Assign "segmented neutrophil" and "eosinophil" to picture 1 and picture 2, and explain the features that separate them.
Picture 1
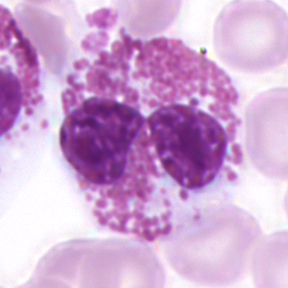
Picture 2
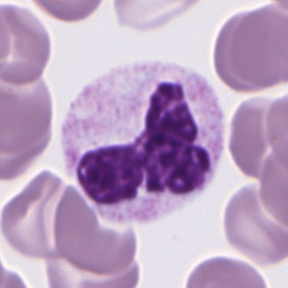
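First, identity: picture 1 is the eosinophil, picture 2 the segmented neutrophil. Granules: picture 1's cytoplasm is packed with coarse, round, reddish-pink granules of fairly even size, pale and almost colourless between them, while picture 2's pale pink cytoplasm holds fine, evenly scattered pink-violet granules.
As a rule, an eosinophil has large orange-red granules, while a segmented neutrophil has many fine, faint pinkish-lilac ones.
Lobes: no nucleolus shows in either of picture 1's lobes, whereas picture 2's nucleus is made of several lobes joined to one another, again with no nucleoli seen.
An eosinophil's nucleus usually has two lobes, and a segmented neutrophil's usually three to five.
Chromatin: dark purple and coarsely clumped in both, and dense as well in picture 1.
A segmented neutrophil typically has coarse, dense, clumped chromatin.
Outline: irregular in picture 1, with loose granules scattered beyond its edge, but round and smooth in picture 2.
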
